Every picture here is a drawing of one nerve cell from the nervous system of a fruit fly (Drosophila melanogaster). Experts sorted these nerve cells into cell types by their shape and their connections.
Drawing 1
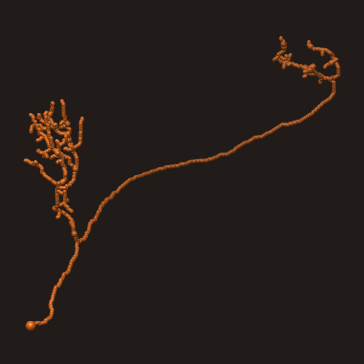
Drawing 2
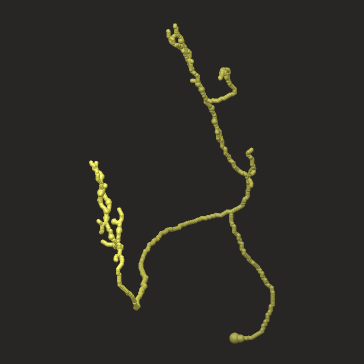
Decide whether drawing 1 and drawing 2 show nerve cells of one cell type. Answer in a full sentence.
They are of the same cell type.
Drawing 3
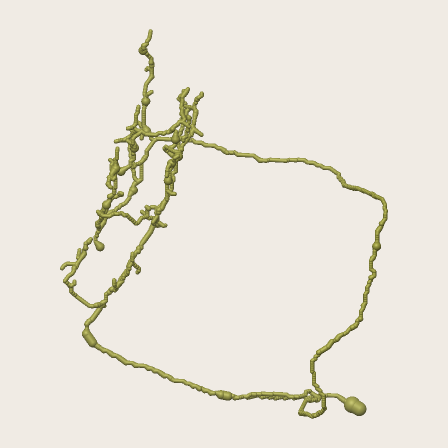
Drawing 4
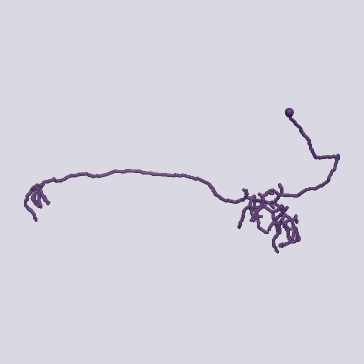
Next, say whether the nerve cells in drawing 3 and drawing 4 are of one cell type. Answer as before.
They are of different cell types.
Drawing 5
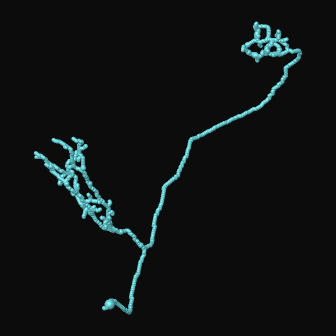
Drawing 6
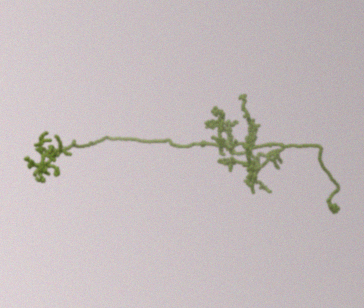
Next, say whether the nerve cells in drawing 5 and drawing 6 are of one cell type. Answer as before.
They are of different cell types.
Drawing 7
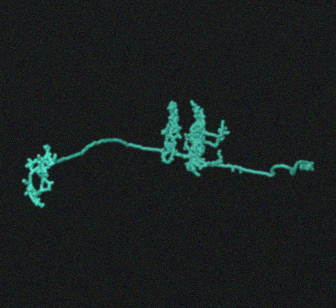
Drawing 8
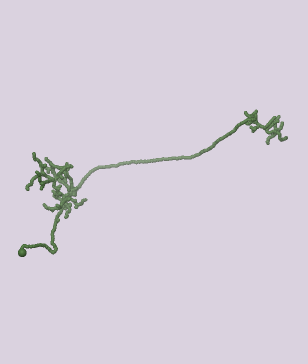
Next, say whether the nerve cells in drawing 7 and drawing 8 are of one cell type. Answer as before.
They are of the same cell type.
